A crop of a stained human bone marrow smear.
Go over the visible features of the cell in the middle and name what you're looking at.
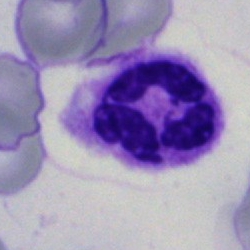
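Several nuclear lobes form a ring around a pale pink centre. Their chromatin is dark purple and coarsely clumped, and the surrounding cytoplasm is pale pinkish-lilac. On the left side, the cell outline draws out into a tapered point. The cell is a segmented neutrophil.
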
